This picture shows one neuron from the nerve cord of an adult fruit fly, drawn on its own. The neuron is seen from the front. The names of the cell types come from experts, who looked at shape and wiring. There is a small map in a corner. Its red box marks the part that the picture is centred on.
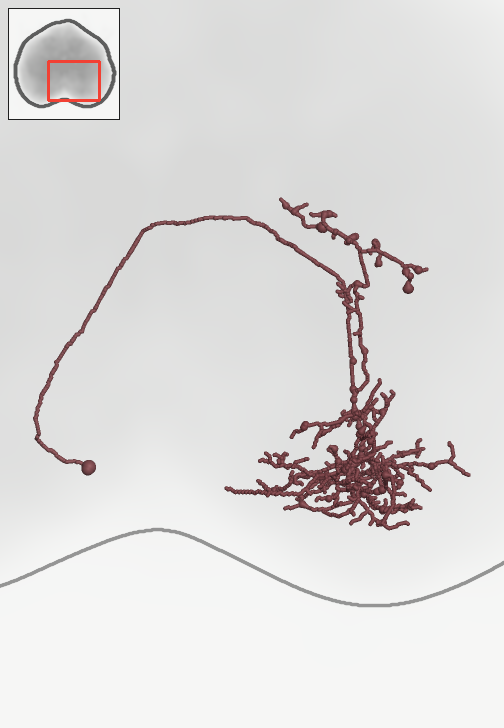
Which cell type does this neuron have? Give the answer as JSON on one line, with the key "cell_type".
{"cell_type": "IN12B065"}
